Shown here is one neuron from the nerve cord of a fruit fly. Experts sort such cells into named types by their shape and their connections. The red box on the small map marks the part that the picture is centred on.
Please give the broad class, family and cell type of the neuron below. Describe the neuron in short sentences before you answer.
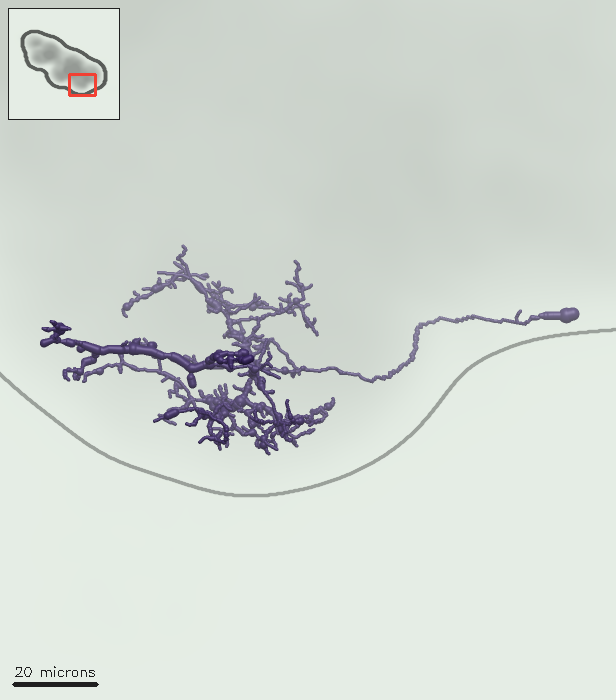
From left to right in the picture it spans about 130 microns. Dozens of branch ends can be seen. Its broad class is nerve-cord intrinsic neuron. Its family is hemilineage 13B. It is of cell type IN13B054.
